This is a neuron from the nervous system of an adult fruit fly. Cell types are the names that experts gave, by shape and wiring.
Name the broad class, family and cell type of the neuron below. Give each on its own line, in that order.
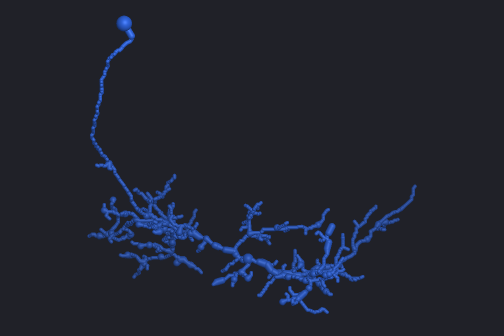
nerve-cord intrinsic neuron
hemilineage 09A
IN09A074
